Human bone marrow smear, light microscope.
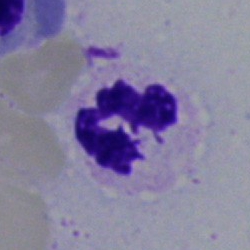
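Segmented neutrophil, the central cell in a stained human bone marrow smear under the light microscope. Its nucleus is divided into several separate lobes of dense, dark purple, clumped chromatin. The cytoplasm is pale pinkish-lilac and holds fine, faint granules.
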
